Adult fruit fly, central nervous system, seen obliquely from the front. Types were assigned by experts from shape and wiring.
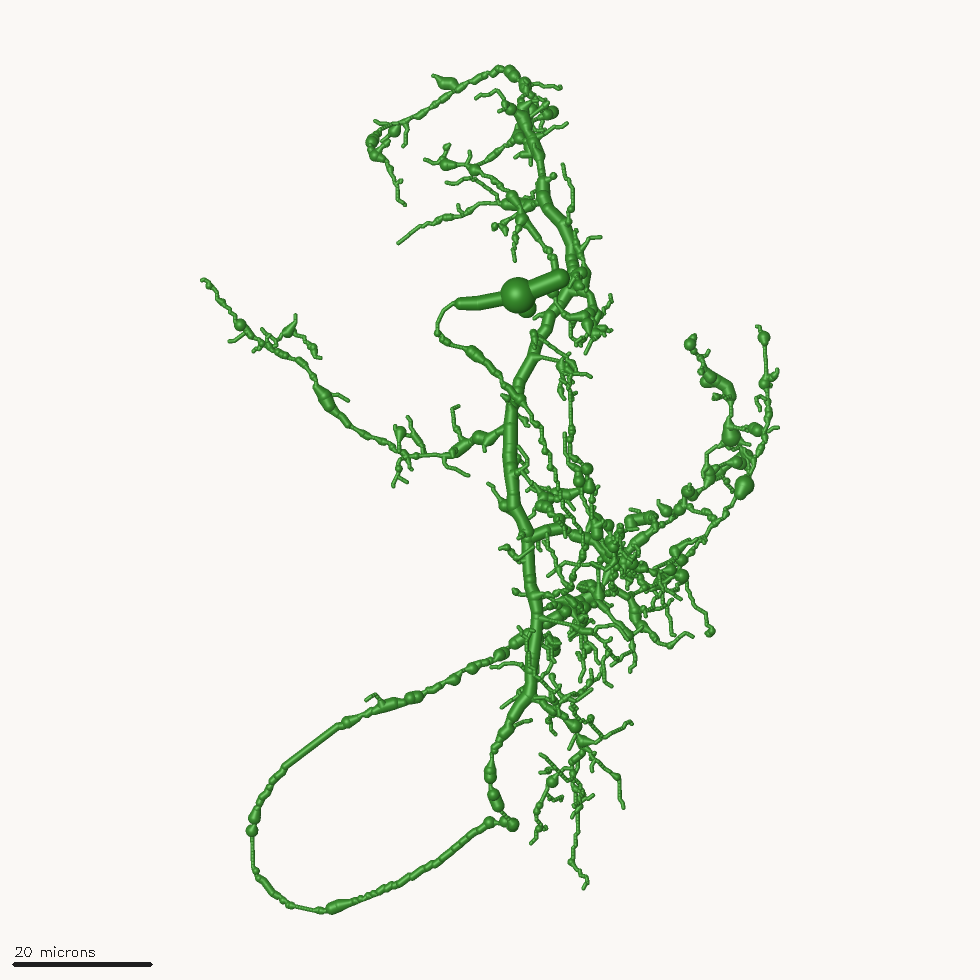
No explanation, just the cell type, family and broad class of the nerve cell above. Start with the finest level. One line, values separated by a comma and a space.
dMS2, hemilineage 17A, nerve-cord intrinsic neuron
